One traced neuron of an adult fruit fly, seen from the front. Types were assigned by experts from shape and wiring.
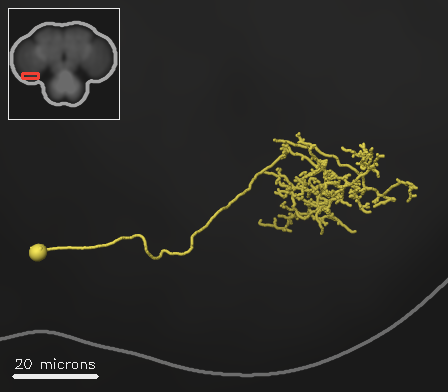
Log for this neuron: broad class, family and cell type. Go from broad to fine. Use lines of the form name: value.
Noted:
broad class: optic-lobe intrinsic neuron
family: Cm
cell type: Cm6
